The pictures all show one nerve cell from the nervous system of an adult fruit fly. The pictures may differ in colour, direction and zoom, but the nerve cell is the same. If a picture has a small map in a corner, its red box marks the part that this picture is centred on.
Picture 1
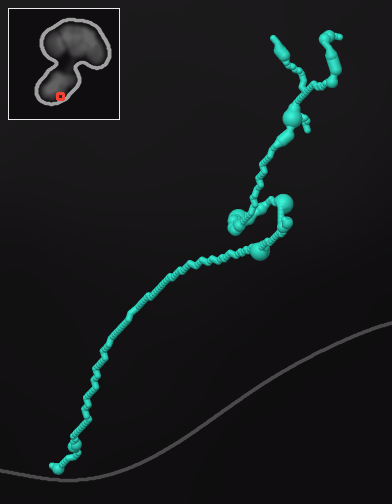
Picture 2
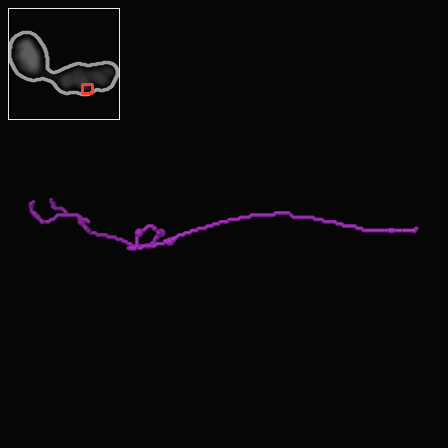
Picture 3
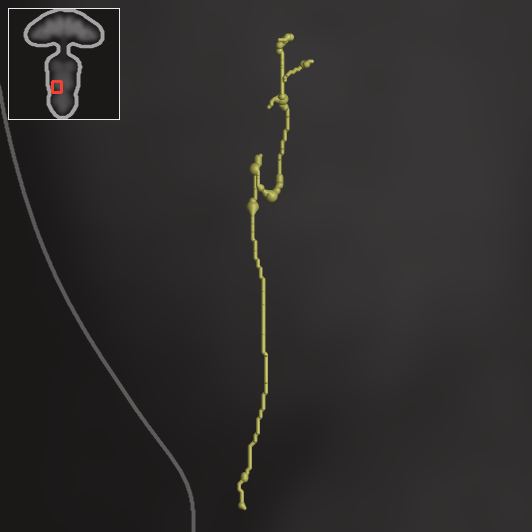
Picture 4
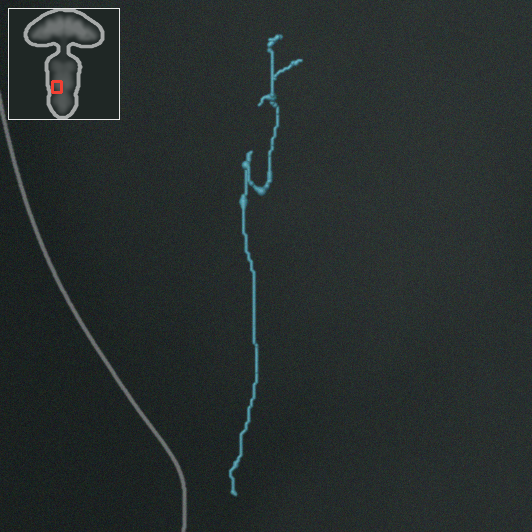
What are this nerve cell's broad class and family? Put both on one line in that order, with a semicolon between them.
sensory neuron entering the nerve cord; class mechanosensory tactile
